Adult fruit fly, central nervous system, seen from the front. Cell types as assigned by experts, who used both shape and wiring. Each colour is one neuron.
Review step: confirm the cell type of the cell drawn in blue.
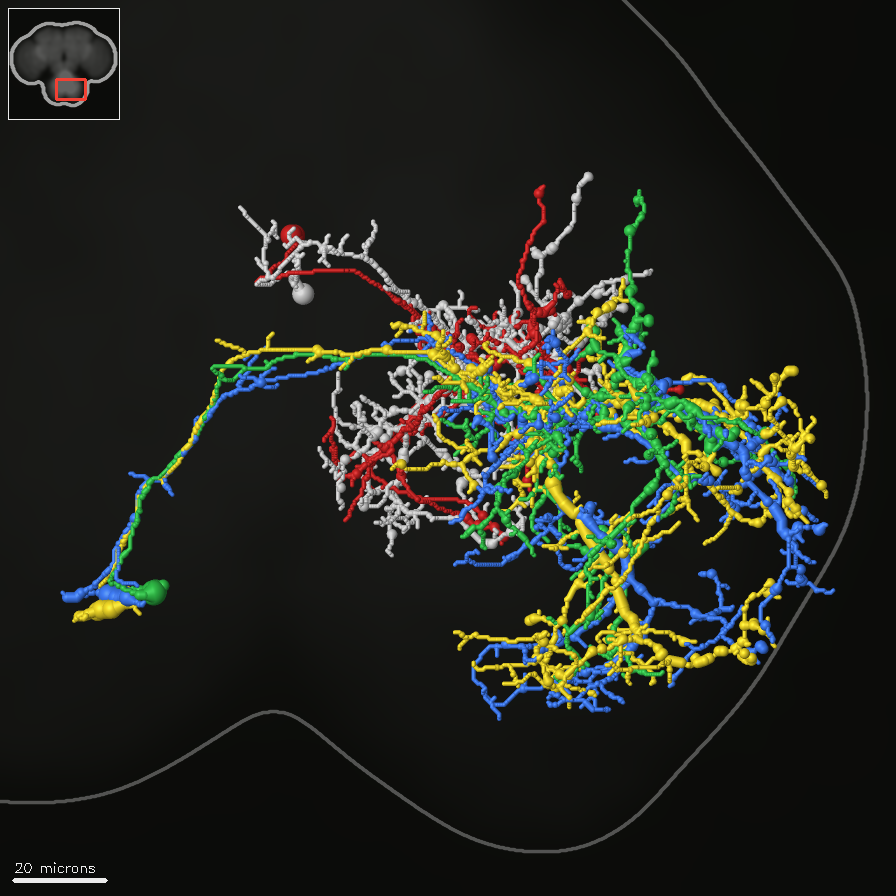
IN12B024_b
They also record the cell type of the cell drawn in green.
IN12B030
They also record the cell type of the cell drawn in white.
IN12B024_a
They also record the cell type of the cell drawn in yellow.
IN12B024_c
